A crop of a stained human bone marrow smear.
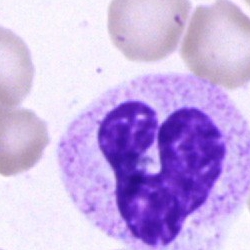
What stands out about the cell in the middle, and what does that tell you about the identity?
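Chromatin comes up dark purple and clumped, with paler patches between the clumps. The nucleus shows no visible nucleoli. Throughout the cytoplasm are many fine pink-violet granules, and no vacuoles are seen there. The cell is a band neutrophil.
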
